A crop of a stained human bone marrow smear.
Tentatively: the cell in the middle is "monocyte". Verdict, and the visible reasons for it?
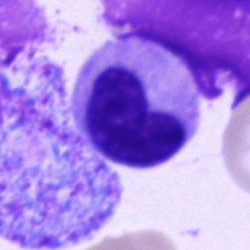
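Two features decide: dense, dark purple chromatin and pale lilac cytoplasm.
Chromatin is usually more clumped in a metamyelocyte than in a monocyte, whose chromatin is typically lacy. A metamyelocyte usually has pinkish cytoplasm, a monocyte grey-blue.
Both favour metamyelocyte, so monocyte does not fit: the cell is a metamyelocyte. No nucleolus is visible, which suits either name.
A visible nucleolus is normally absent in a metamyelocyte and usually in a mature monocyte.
The outline is round and smooth, and a deep notch on the upper side gives the nucleus a kidney or heart shape.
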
